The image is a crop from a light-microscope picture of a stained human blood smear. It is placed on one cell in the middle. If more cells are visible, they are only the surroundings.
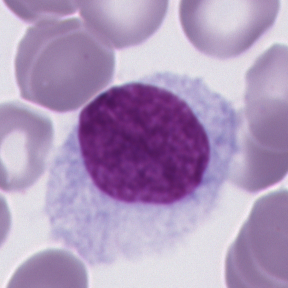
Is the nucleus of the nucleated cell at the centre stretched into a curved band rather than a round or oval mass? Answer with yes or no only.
No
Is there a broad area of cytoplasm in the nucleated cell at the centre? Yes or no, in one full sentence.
Yes, the cell holds plenty of cytoplasm.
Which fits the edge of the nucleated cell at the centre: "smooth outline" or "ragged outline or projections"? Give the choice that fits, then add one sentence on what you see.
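Ragged outline or projections. The outer border of the cell is irregular and frayed rather than smooth.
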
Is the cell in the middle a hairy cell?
yes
